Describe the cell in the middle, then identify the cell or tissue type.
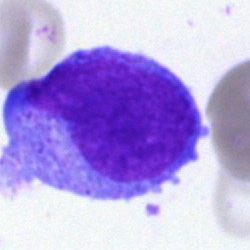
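Cytoplasm pale blue, with fine pinkish-purple granules scattered through it. Margin ragged and frayed at lower left. Small rounded blebs stud the right and lower edges. Blast.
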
